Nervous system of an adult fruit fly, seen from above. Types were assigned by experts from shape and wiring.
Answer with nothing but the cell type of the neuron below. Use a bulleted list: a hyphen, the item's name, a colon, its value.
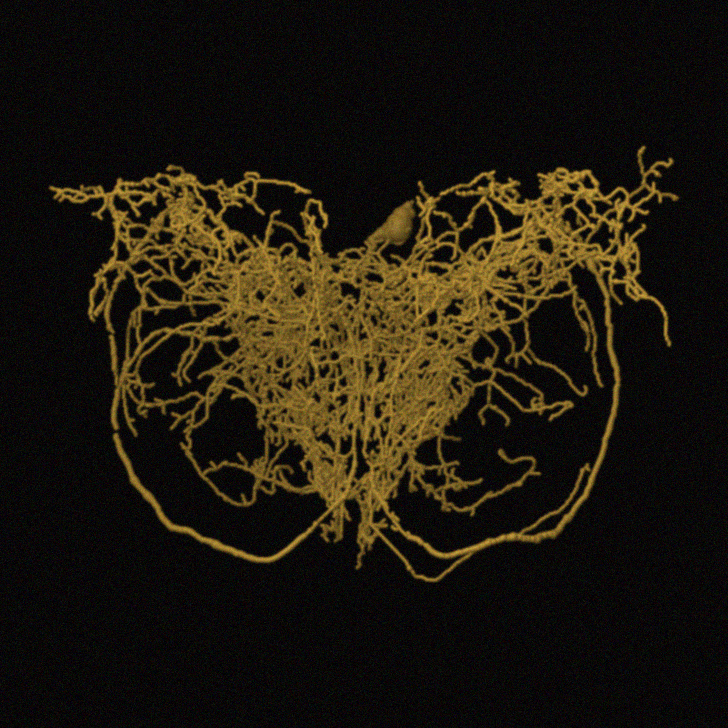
- cell type: GNG671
